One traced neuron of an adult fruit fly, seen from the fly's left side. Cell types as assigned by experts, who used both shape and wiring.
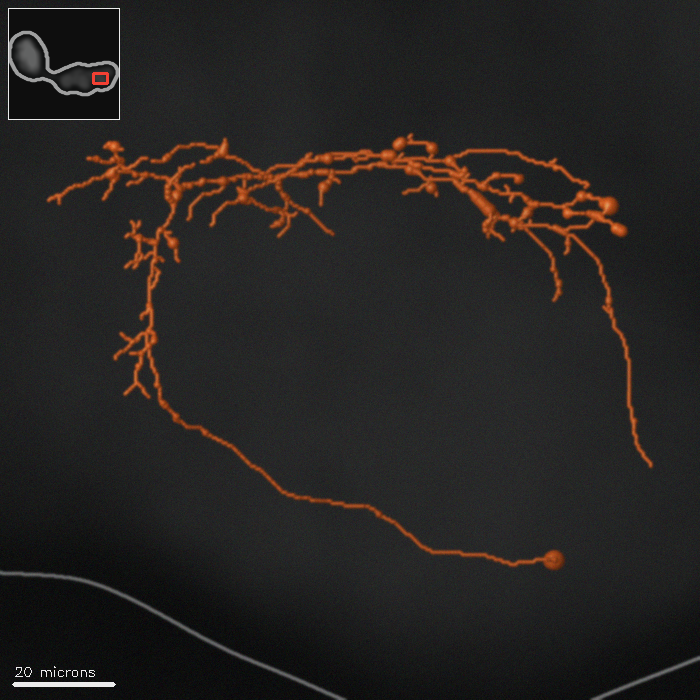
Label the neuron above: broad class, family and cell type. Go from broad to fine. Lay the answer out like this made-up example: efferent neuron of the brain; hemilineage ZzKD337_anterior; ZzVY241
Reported: nerve-cord intrinsic neuron; hemilineage 08A; IN08A047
